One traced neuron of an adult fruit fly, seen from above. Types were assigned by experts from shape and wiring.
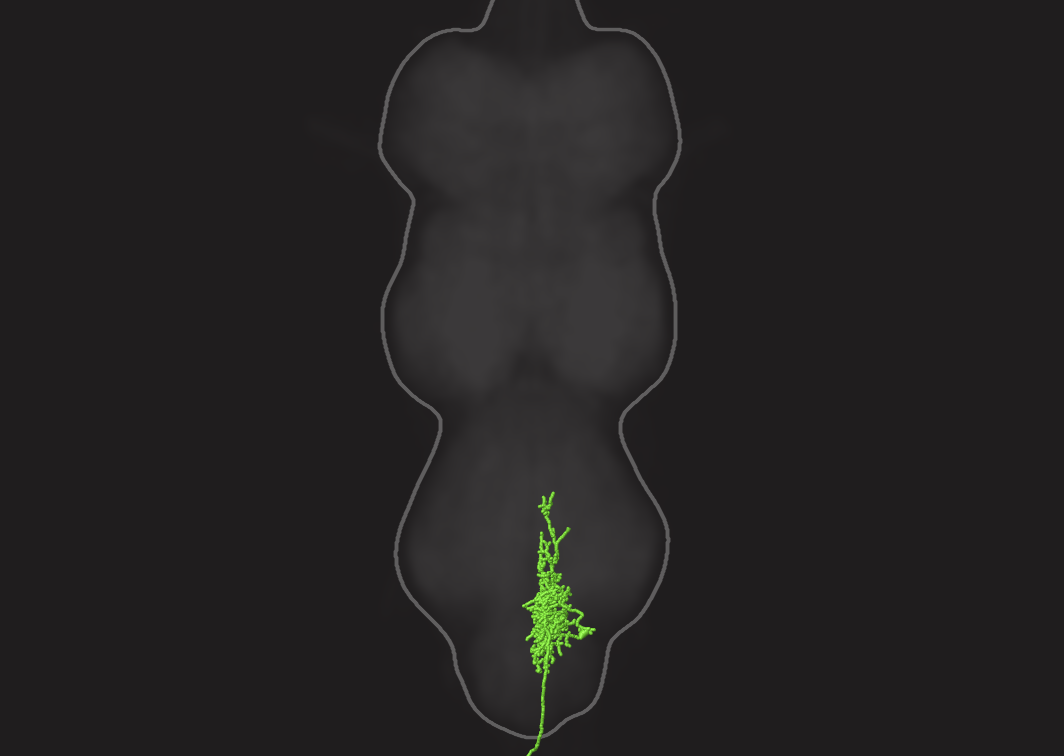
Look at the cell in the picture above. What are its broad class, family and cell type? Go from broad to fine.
motor neuron of the nerve cord; MNad; MNad05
